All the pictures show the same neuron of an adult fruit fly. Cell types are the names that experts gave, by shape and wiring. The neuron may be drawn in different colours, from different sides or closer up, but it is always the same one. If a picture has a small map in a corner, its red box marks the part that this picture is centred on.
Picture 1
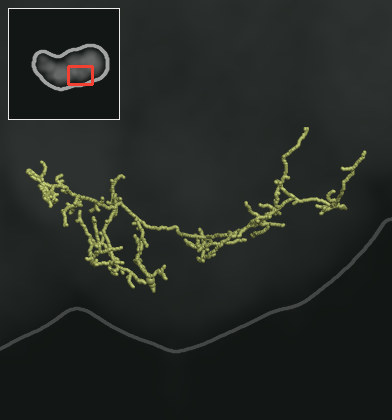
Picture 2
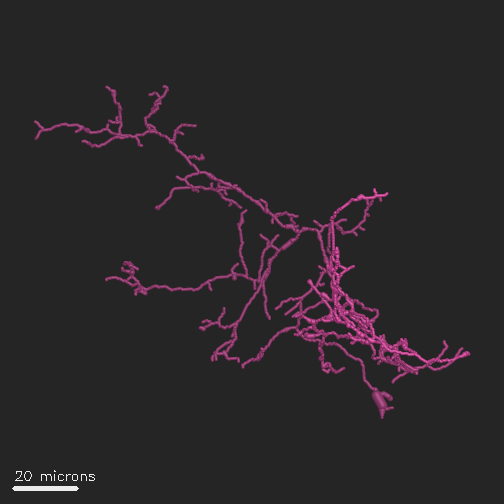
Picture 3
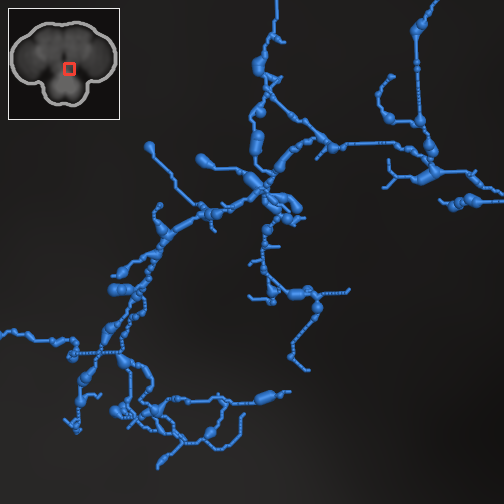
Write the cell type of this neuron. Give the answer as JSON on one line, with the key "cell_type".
{"cell_type": "GNG260"}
